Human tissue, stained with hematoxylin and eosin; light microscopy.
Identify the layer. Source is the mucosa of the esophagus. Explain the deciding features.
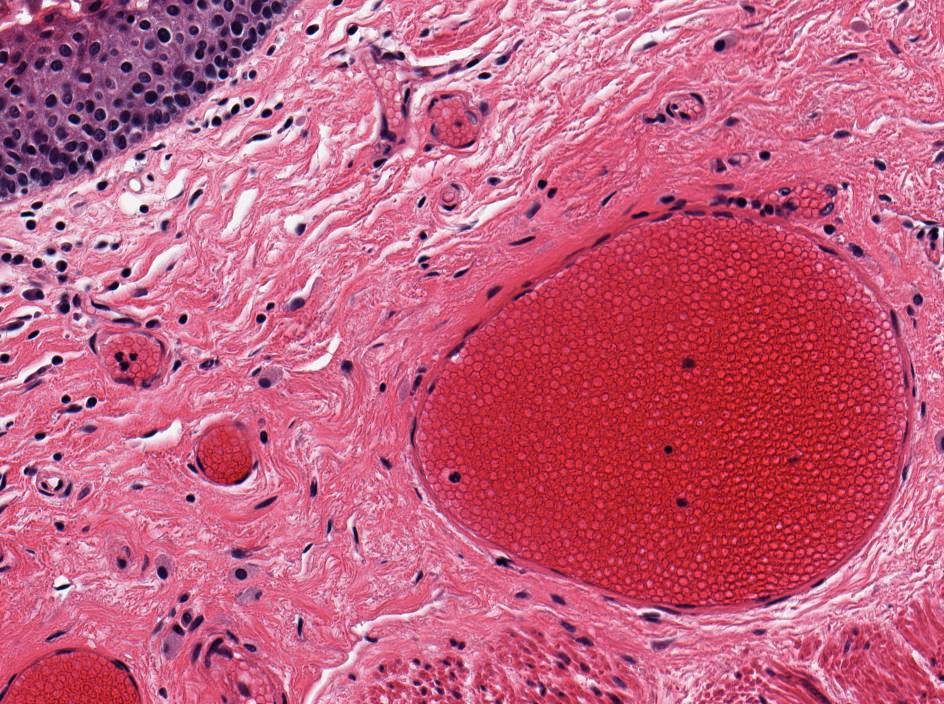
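Answer: loose connective tissue; in the upper left corner lies a strip of stratified epithelium, many layers of closely packed cells with round dark nuclei. The rest of the field is collagenous stroma, made of dense, wavy pink collagen bundles and scattered small spindle-shaped nuclei.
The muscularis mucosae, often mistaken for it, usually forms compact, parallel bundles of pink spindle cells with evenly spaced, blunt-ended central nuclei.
This stroma is collagen with only scattered nuclei, which sets it apart from such muscle. A large oval vessel right of centre is tightly packed with red blood cells.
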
